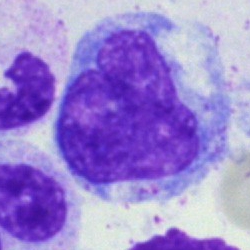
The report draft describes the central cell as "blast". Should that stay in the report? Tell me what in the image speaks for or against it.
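Here the cytoplasm decides: it is pale greyish-blue, and its rim is wider on the right side of the nucleus.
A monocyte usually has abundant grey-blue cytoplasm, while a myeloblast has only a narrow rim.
So this is not a blast; it is a monocyte. Its outline is roughly round, and parts of other nucleated cells lie at the left edge and bottom of the picture.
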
